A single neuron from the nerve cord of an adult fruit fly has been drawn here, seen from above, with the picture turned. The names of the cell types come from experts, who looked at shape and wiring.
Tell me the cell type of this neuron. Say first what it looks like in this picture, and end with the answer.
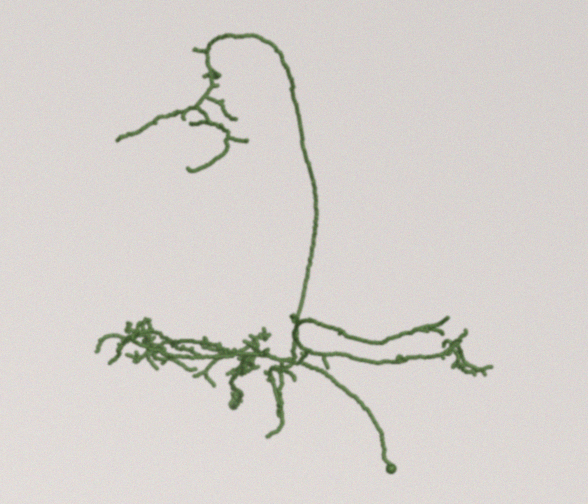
The picture shows dozens of branch ends. In this view it is about as wide as it is tall. This is a nerve-cord intrinsic neuron. It is of cell type IN01A054.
